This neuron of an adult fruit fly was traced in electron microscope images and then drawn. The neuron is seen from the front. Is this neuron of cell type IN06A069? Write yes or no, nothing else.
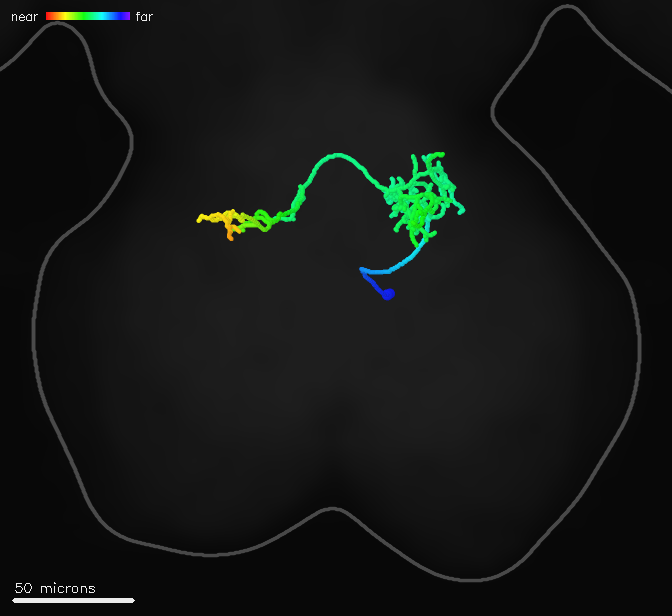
yes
